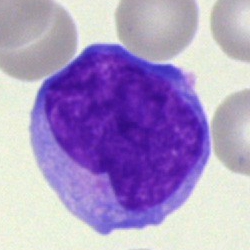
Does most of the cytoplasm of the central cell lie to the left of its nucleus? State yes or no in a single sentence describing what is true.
Yes, the nucleus is found toward the right, whether upper, middle or lower.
